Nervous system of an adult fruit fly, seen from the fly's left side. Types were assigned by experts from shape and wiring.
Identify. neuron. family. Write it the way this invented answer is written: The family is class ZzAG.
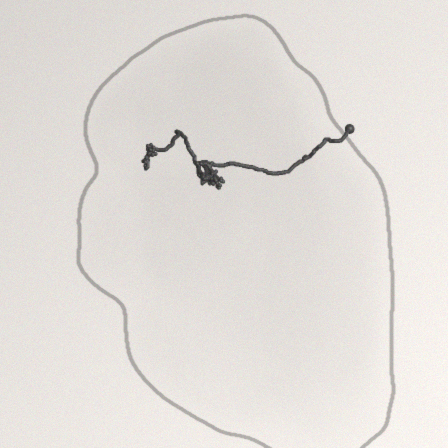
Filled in: The family is class CX.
